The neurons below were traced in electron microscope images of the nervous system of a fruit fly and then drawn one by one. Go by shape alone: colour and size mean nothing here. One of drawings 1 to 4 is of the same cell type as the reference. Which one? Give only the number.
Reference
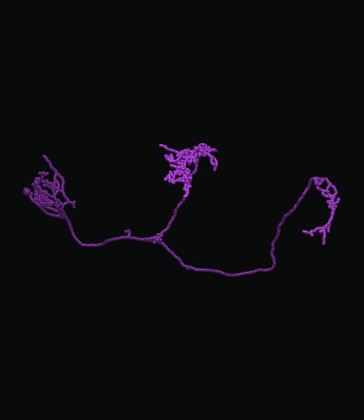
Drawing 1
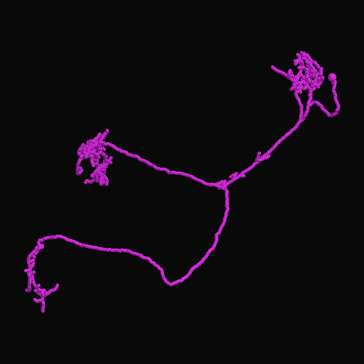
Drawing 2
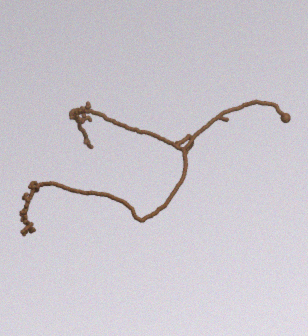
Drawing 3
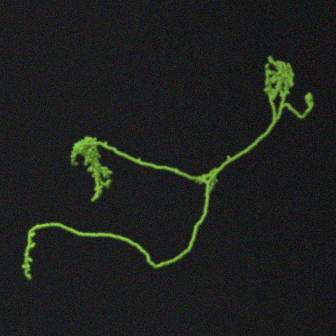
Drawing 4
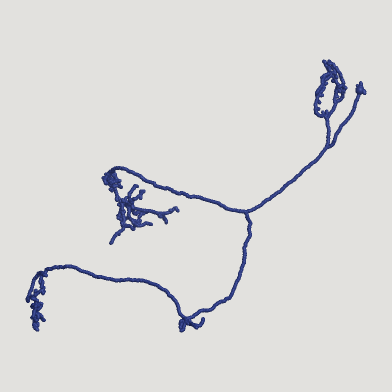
1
